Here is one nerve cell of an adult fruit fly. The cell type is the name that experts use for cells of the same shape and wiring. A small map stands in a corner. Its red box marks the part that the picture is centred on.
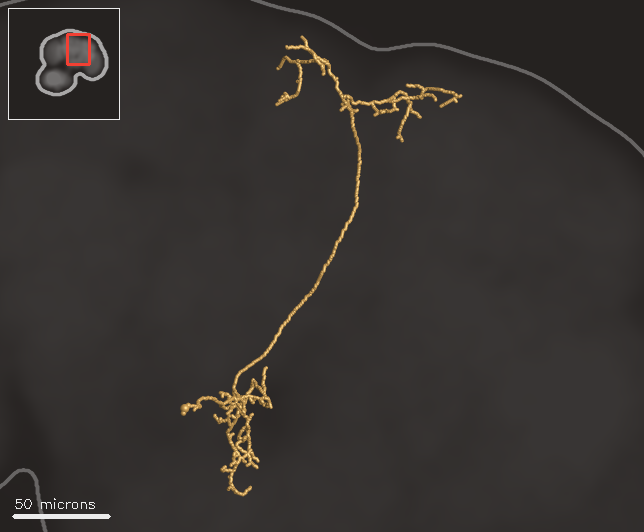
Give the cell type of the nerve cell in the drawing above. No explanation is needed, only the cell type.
SMP737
